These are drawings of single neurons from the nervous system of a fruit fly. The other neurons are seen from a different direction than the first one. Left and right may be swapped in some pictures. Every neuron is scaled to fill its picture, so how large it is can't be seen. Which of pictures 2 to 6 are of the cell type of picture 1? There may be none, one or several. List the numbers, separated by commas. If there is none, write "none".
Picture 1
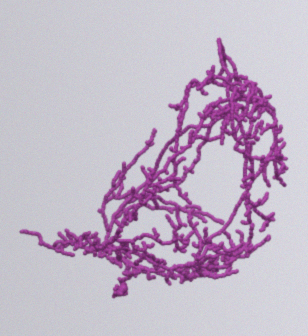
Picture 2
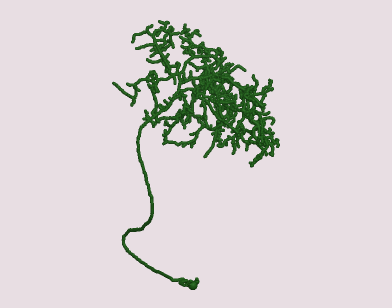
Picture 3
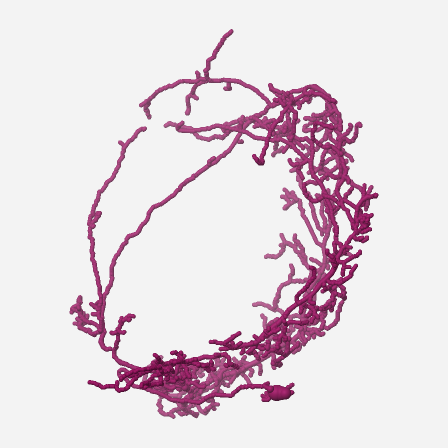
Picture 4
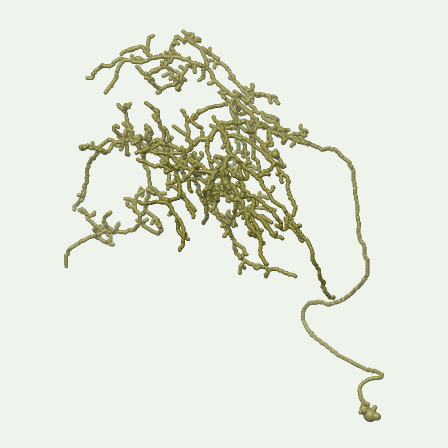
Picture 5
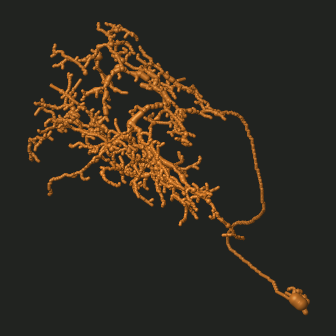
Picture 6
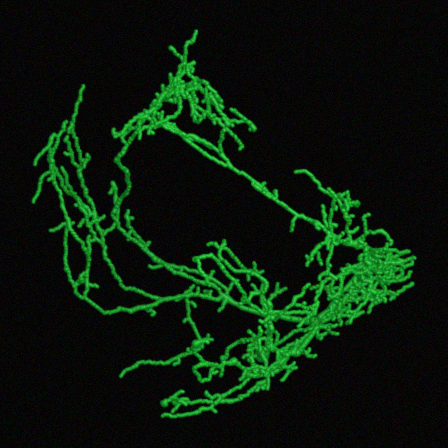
3, 6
